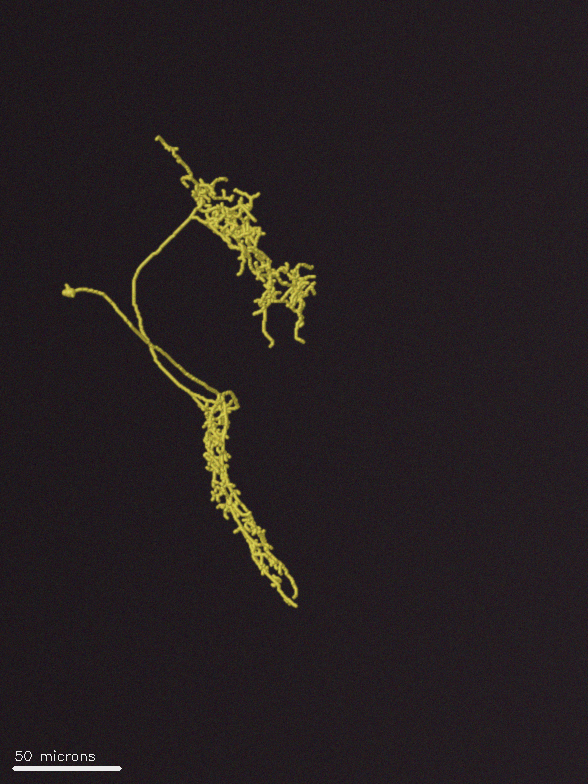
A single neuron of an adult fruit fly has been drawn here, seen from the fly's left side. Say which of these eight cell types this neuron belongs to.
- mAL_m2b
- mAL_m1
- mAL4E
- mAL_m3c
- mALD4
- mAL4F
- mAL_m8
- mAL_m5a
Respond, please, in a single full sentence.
Belonging to the cell type mAL_m1 is this neuron.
